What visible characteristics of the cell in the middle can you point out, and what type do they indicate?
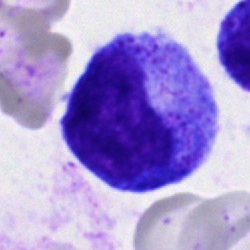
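Notice first how the nucleus fills most of this cell, with a shallow indentation on its upper-right side. The blue cytoplasm sits mainly at the upper right, and a paler patch lies against that indentation. There are no vacuoles. This is a promyelocyte.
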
